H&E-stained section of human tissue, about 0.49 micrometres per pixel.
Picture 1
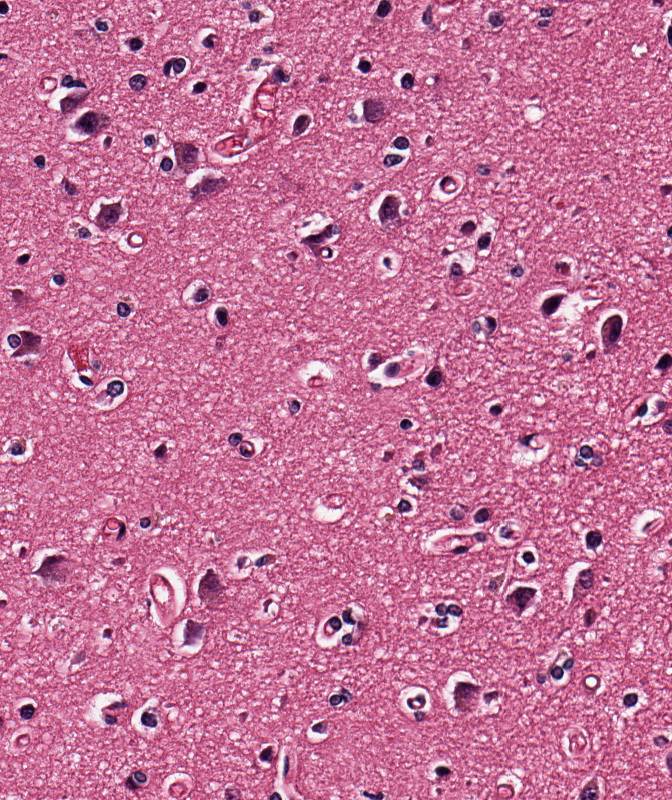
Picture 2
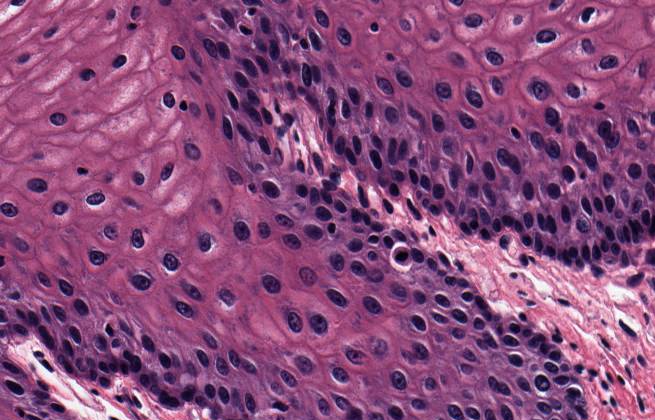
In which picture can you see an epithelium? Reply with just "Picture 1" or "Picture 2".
Picture 2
